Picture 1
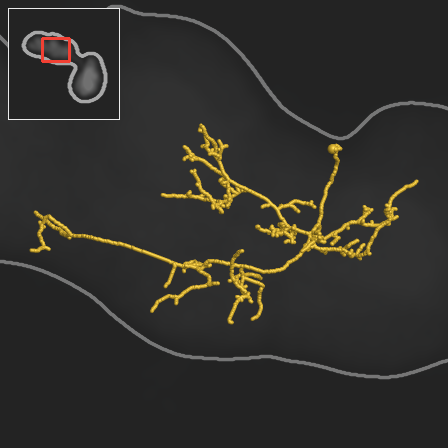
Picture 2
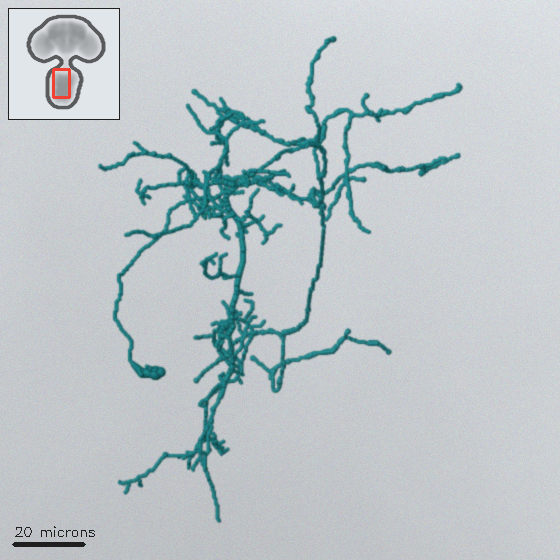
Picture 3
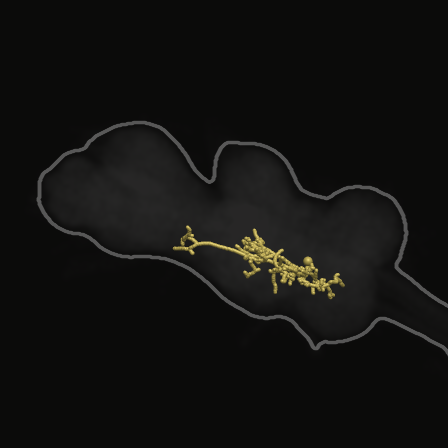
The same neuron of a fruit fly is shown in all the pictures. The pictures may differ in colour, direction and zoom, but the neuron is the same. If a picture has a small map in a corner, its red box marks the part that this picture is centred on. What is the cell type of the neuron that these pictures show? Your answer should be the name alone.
IN12A036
